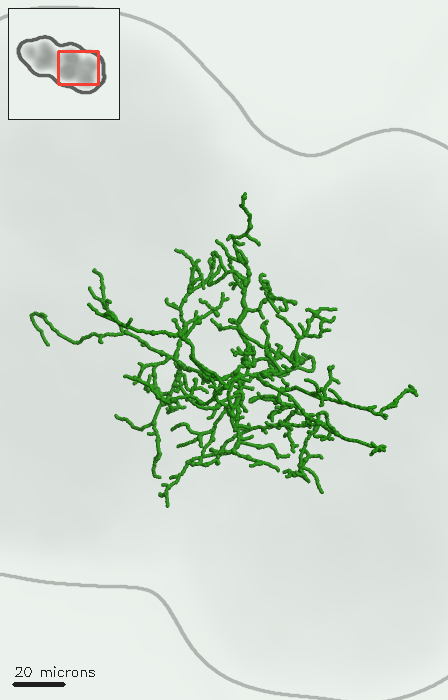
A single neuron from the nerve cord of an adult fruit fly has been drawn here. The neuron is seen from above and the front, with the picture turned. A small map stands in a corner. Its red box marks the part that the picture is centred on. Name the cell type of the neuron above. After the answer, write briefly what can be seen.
It is of cell type IN00A034. This is a nerve-cord intrinsic neuron. From left to right in the picture it spans about 160 microns. Dozens of branch ends can be seen.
